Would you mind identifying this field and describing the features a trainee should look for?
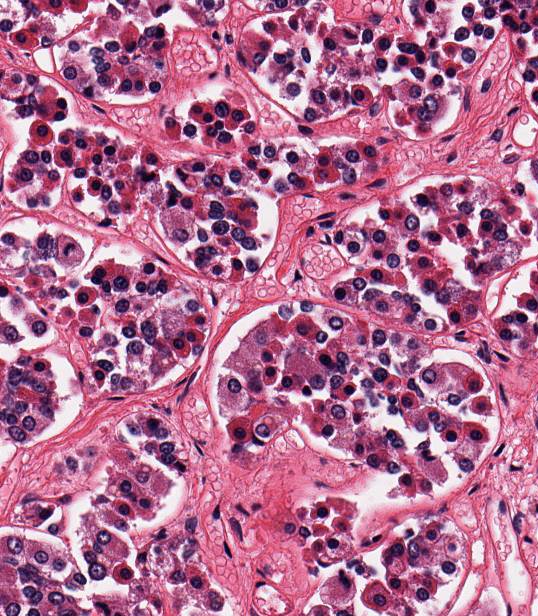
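Mainly the pars distalis of the pituitary, that one. The cells sit in rounded nests all across the field, split up by thin pink fibrous septa. Every nest has bright red cells with a round dark nucleus scattered through it, mixed in with cells whose cytoplasm is pale purple-grey.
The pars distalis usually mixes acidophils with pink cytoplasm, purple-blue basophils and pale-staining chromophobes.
The nests are also solid, with no central lumen or secretion-filled cavity.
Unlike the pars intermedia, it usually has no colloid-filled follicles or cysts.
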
